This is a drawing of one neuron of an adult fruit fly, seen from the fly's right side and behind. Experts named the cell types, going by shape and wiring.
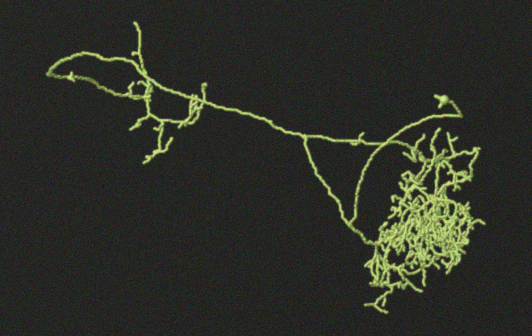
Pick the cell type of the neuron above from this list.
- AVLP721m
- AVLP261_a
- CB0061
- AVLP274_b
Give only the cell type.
AVLP261_a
